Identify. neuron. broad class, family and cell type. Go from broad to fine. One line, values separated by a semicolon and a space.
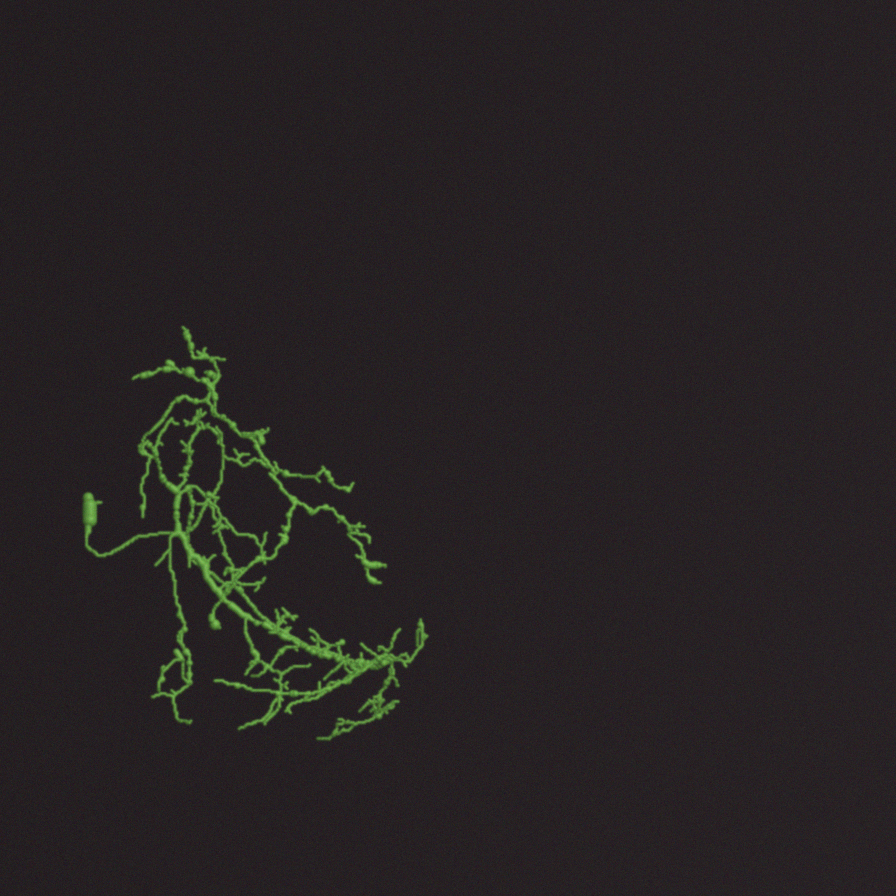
nerve-cord intrinsic neuron; hemilineage 03A; IN03A035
